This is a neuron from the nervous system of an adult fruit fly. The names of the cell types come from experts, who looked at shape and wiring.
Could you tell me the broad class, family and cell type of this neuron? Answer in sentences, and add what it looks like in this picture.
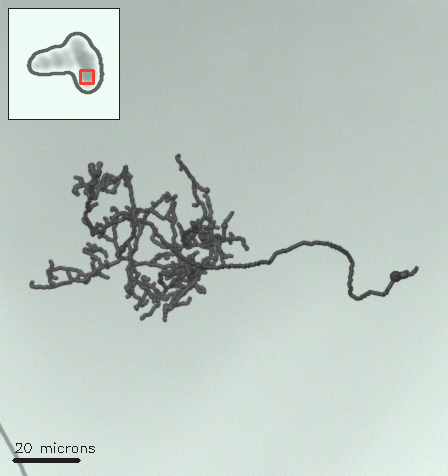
Its broad class is central-brain intrinsic neuron. Its family is hemilineage SLPal3_and_SLPal4_dorsal. The cell type is CB4121. The cell body can be seen on the right of the picture. By the scale bar it is about 120 microns wide in this view. The picture shows dozens of branch ends.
